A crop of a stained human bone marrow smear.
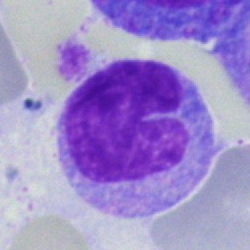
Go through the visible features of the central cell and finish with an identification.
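Start with the outline: it is roughly round and smooth. Now look at the nucleus, where a deep notch cuts into its right side; you will find no nucleoli in it. In the cytoplasm, fine pinkish-lilac granules are scattered throughout. So the cell you are looking at is a monocyte.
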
